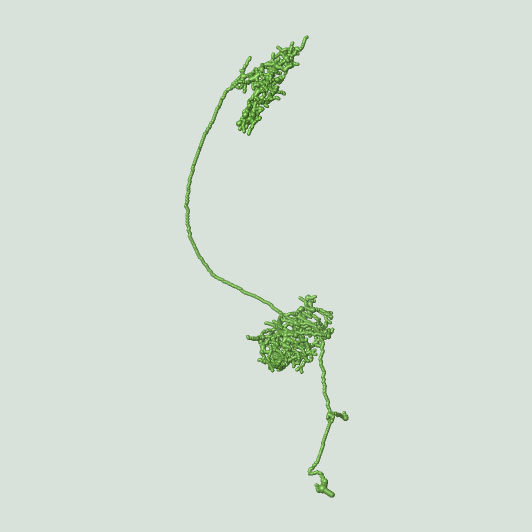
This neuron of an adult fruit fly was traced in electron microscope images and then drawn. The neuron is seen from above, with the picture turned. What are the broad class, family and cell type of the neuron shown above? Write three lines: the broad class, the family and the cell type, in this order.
optic-lobe intrinsic neuron
TmY
TmY19a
